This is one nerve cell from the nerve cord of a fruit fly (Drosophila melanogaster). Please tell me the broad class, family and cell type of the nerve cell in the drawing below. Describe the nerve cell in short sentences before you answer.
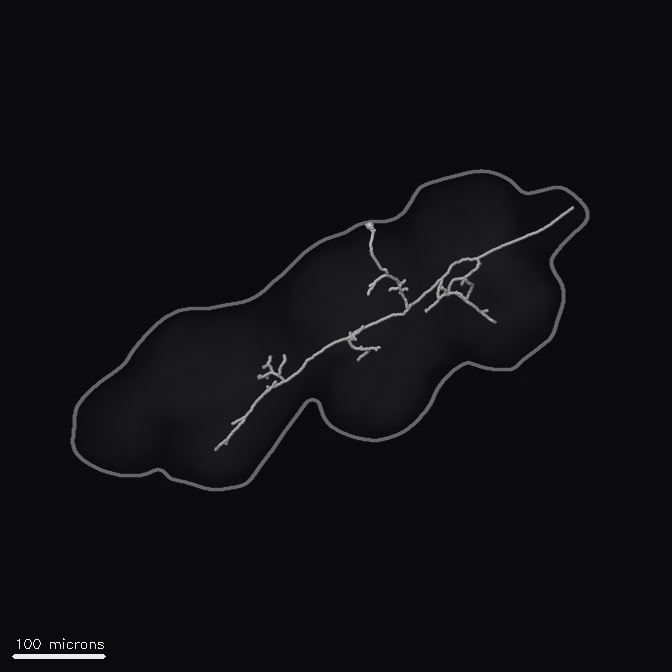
By the scale bar it is about 400 microns wide in this view. As drawn here it is wider than it is tall. It is an ascending neuron. Its family is hemilineage 18B. The cell type is AN18B053.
